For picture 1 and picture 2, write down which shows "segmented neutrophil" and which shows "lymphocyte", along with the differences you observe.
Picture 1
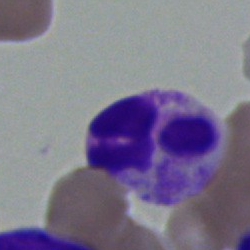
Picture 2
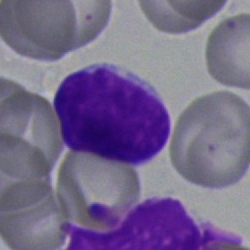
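Picture 1 shows a segmented neutrophil, and picture 2 shows a lymphocyte. In the segmented neutrophil, pale lilac cytoplasm lies mostly in the lower right part of the cell. In the lymphocyte, the nucleus fills almost the whole cell, and the scant cytoplasm shows only as a thin paler rim along the upper right edge.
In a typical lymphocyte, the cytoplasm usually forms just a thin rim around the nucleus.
The two also differ in granules: violet granules are scattered through the segmented neutrophil's cytoplasm, while none are visible in the lymphocyte.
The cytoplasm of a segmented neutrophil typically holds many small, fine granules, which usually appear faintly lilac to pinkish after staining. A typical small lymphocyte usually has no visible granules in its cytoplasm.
Both cells have dense, deep purple chromatin and smooth outlines. The neutrophil's outline is roughly round, and the lymphocyte's is rounded and roughly oval.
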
